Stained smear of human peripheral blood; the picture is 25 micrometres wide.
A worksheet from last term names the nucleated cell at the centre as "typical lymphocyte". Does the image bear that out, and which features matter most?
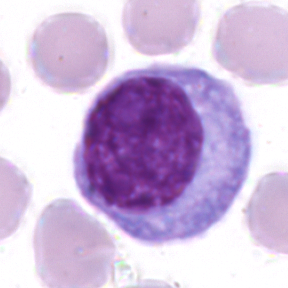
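The cell is about 16 micrometres across, roughly round and smooth-edged. The nucleus, about 12 by 10 micrometres, is round to oval, unindented and unlobed, lies toward the left and fills about 50% of the cell's area. Its chromatin is deep purple and clumped, with small paler gaps; no nucleoli can be made out.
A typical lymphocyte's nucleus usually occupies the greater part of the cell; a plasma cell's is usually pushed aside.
This off-centre nucleus filling about half the cell favours plasma cell over typical lymphocyte.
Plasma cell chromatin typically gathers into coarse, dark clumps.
The clumps here agree.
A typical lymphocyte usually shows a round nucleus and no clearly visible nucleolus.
The nuclear shape and missing nucleoli therefore do not count against typical lymphocyte. The cell is a plasma cell.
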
